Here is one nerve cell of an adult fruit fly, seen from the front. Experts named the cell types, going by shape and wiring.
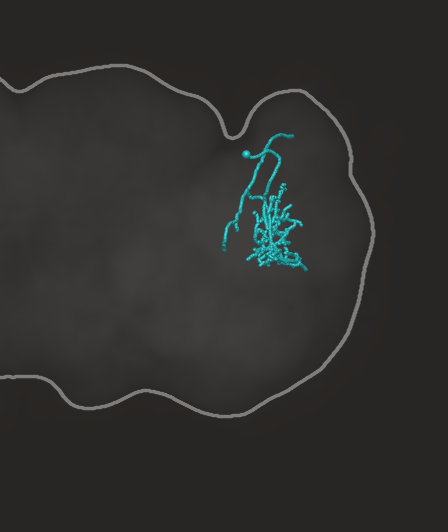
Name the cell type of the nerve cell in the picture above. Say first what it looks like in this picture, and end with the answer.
The cell body is at the top of the picture. As drawn here it is taller than it is wide. This is a nerve-cord intrinsic neuron. Its cell type is IN23B082.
